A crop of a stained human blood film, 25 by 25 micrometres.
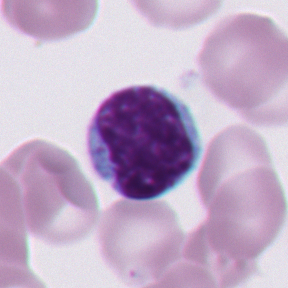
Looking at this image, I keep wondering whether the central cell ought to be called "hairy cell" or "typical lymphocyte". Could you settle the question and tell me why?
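I'd call this a typical lymphocyte. What settles it is how little cytoplasm there is: only a scant rim around the nucleus, widest on the left side.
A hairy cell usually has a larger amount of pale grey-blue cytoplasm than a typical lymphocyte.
Here the cytoplasm is pale blue, and the chromatin is dark purple and coarsely clumped.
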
